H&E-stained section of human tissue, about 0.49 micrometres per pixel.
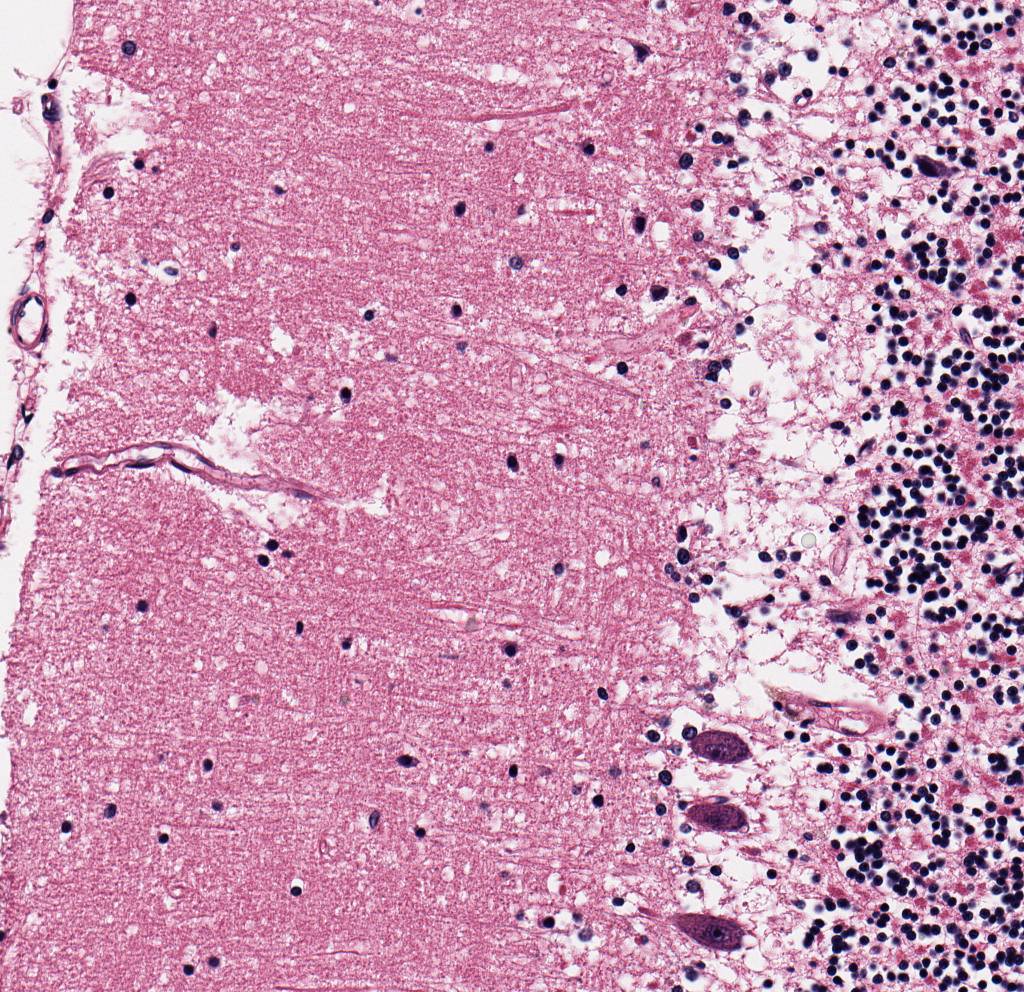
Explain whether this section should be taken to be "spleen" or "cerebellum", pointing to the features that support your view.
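Cerebellum. First, the right third is a layer of densely packed small, round, dark-staining nuclei.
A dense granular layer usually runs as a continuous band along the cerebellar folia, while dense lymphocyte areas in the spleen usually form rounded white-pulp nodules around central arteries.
Also present: three large Purkinje cells in a vertical row along the lower part of that layer's edge with the pale one.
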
